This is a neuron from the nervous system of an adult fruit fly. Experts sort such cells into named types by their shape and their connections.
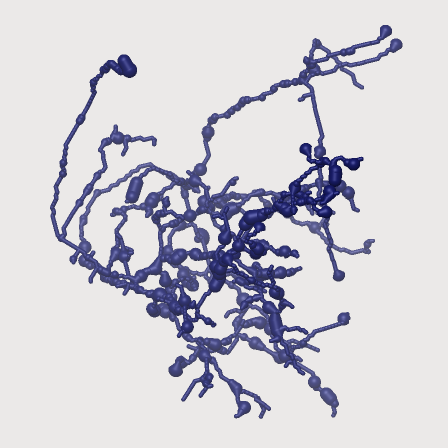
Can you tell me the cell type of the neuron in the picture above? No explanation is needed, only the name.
IN01B033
